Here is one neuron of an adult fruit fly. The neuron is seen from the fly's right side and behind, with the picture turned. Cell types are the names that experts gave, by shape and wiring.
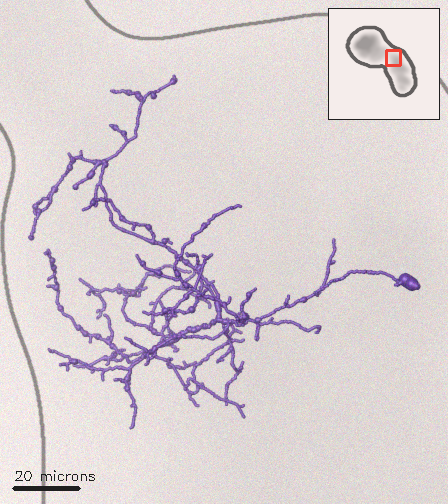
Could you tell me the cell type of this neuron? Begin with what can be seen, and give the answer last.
The cell body can be seen on the right of the picture. From left to right in the picture it spans about 120 microns. The picture shows dozens of branch ends. This is a nerve-cord intrinsic neuron. It is of cell type IN04B081.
